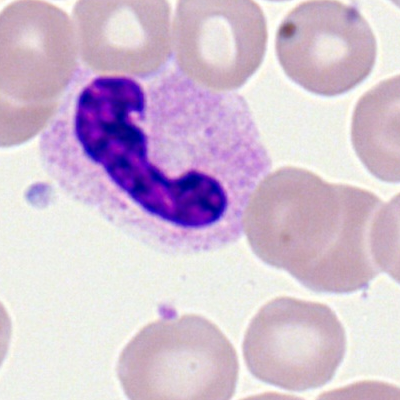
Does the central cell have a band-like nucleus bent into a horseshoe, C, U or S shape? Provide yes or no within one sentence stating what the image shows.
Yes, there is a nucleus drawn out into a curved band, lacking separate lobes.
